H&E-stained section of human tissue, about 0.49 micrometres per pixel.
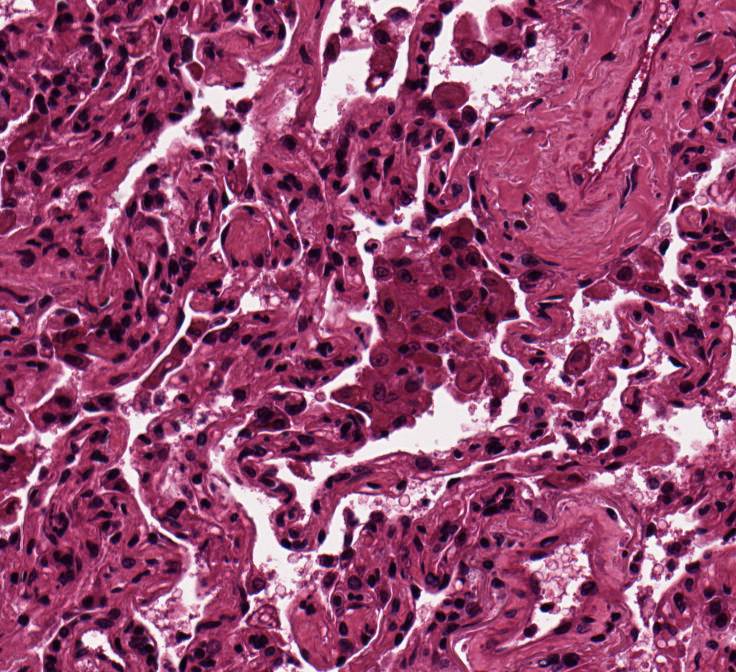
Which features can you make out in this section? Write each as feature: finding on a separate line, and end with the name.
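Partitions: spindle-shaped cells in pink fibrous material
Vessel, upper right: thick pink wall of concentric fibrous layers
Spaces, lower right: small round pale red blood cells lying free
Fat cells: none anywhere in the field
Name: lung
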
